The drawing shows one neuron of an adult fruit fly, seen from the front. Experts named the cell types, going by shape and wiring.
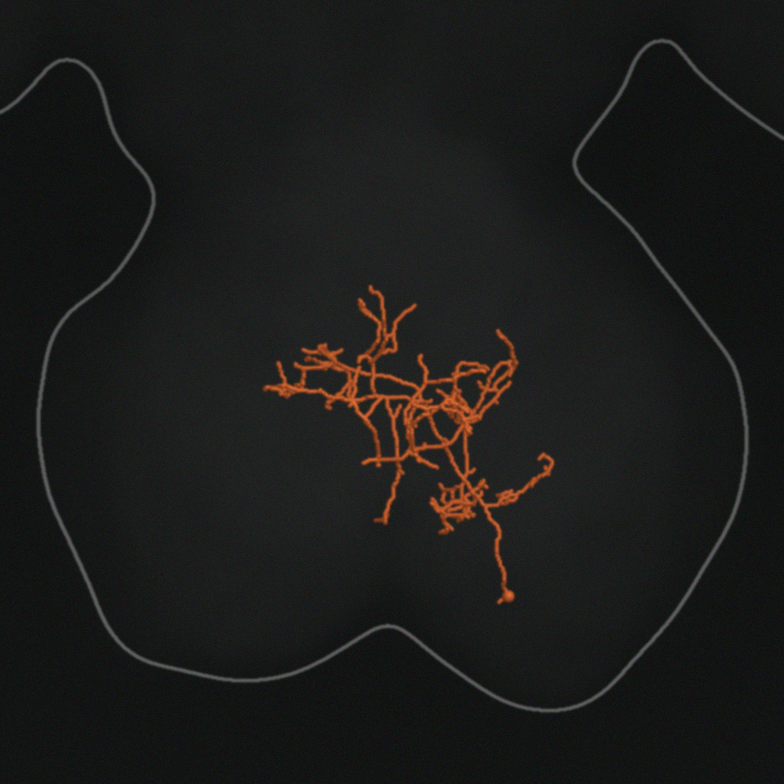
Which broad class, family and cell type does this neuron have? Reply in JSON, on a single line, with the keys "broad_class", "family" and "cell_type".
{"broad_class": "nerve-cord intrinsic neuron", "family": "hemilineage 06B", "cell_type": "IN06B072"}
